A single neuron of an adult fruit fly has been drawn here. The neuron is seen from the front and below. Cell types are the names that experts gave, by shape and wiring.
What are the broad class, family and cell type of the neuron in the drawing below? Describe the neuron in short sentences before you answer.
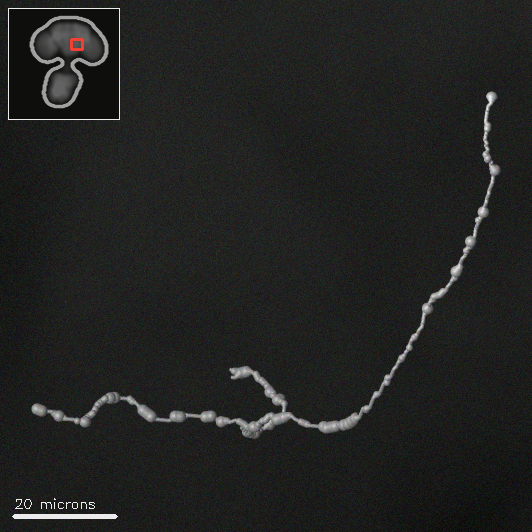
The drawing shows no cell body. From left to right in the picture it spans about 90 microns. There are a dozen or fewer branch ends. This is a sensory neuron entering the brain. Its family is called class mechanosensory. The cell type is JO-ED2_a.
